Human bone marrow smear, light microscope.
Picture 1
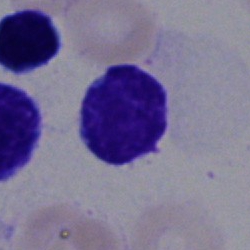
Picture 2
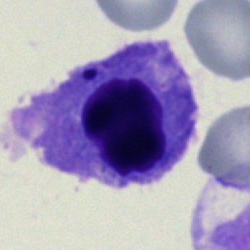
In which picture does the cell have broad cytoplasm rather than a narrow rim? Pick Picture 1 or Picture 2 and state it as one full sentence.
What picture 2 shows is a cell with abundant cytoplasm.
